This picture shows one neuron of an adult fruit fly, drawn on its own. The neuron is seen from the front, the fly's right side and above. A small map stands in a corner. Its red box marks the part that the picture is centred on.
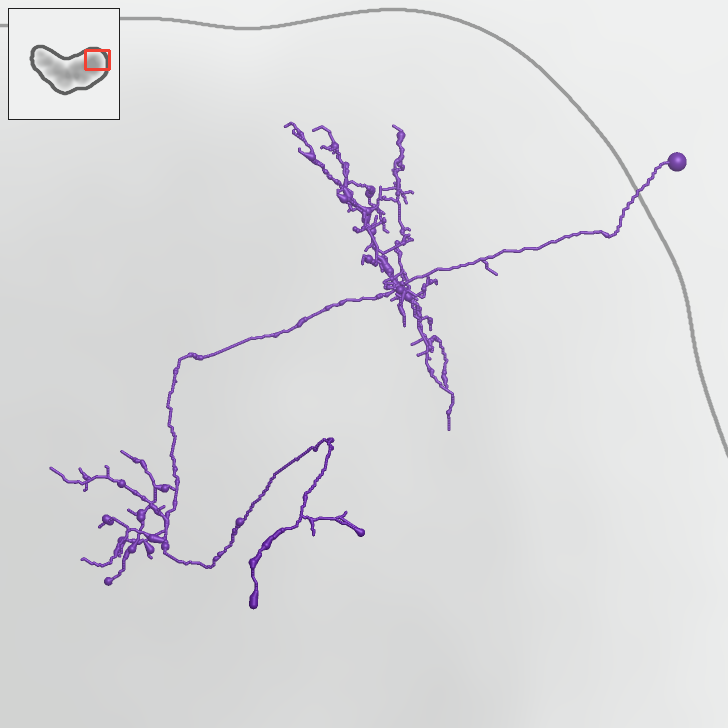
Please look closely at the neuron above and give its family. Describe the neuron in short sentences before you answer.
Its cell body lies at the upper right of the picture. The picture shows dozens of branch ends. Its broad class is visual projection neuron. Its family is MeTu.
